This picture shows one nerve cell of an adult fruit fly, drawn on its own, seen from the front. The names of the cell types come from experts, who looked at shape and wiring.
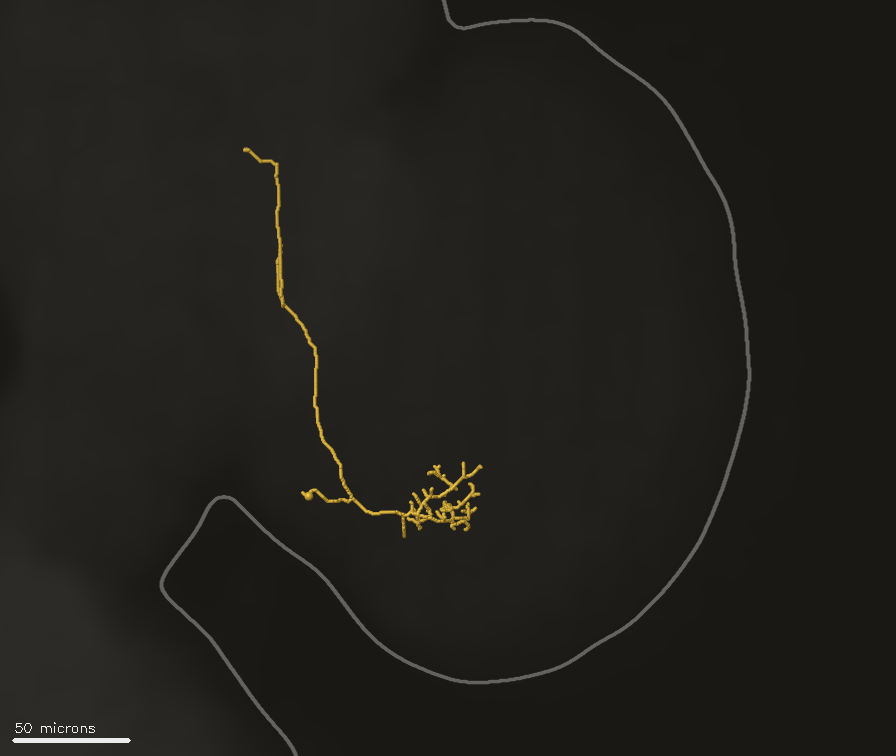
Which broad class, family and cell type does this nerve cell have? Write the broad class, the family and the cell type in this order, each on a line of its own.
visual projection neuron
MeVP
MeVP5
